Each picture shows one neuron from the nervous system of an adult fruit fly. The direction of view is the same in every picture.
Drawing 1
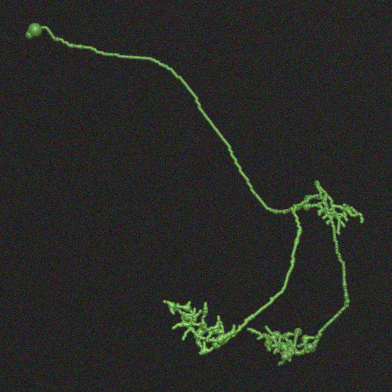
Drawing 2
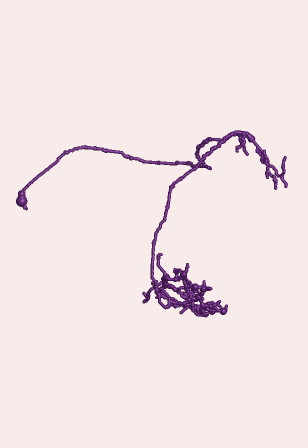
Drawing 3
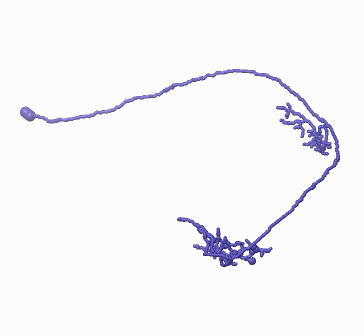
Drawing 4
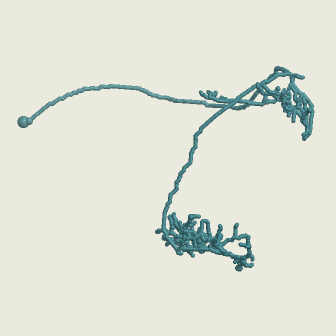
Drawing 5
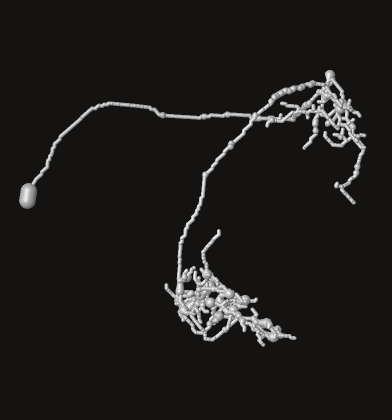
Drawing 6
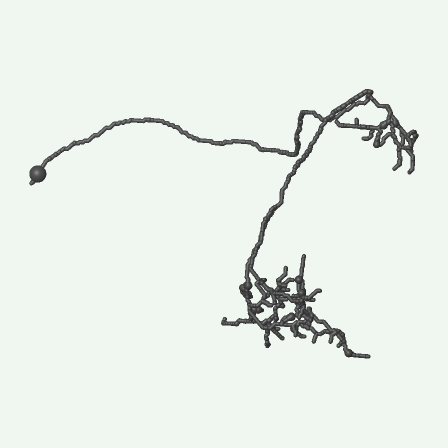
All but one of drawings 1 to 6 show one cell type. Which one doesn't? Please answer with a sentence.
The neuron in drawing 3 is of another cell type than the rest.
